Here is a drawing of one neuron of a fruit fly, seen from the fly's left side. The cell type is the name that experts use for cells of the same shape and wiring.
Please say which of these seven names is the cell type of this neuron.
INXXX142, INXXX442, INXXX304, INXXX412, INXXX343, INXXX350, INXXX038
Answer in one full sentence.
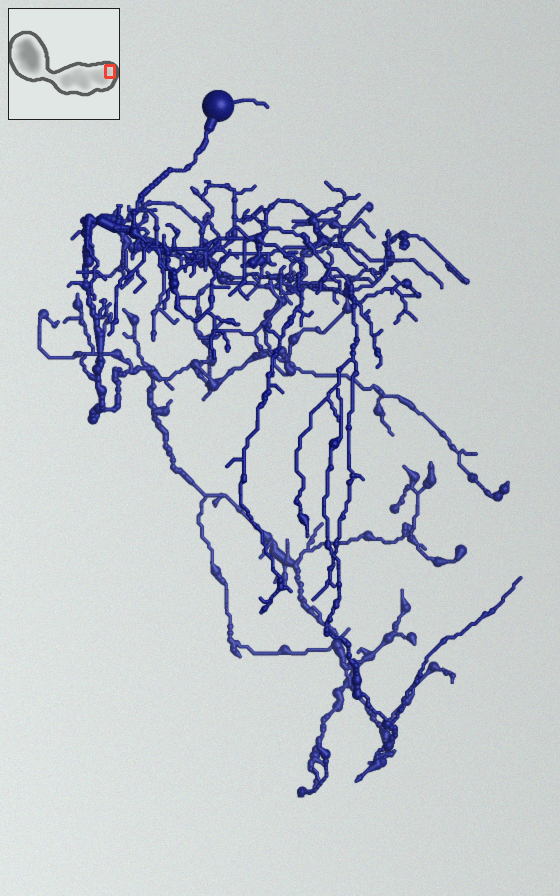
The neuron has INXXX350 as its cell type.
